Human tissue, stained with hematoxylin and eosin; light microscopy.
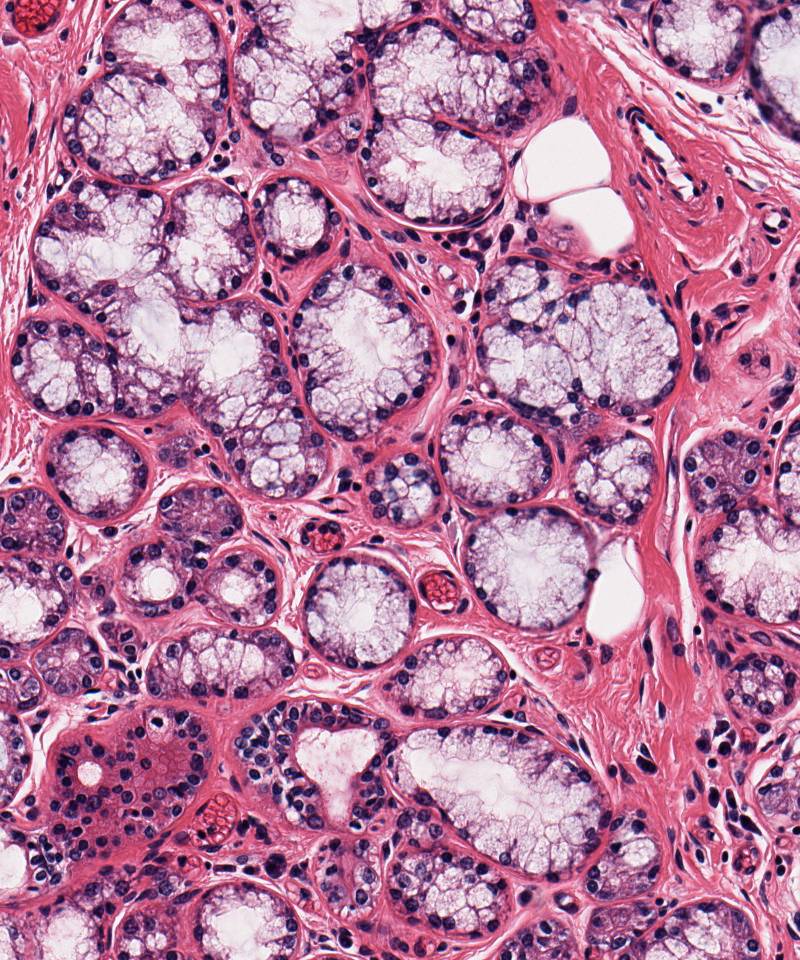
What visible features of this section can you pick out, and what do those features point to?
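Closely packed rounded glandular units, separated by pink connective tissue bands, fill the field. Most gland cells are pale and foamy, with dark, flattened basal nuclei. A lower-left cell cluster has darker pink-purple granular cytoplasm and round nuclei, unlike the pale mucous cells. This is minor salivary gland.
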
